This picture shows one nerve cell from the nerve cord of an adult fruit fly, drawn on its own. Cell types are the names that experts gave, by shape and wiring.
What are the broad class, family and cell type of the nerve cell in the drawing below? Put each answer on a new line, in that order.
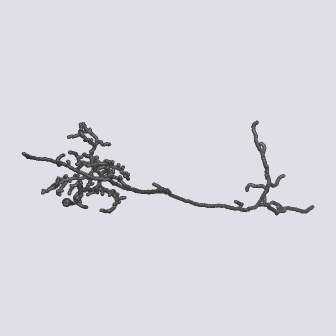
ascending neuron
hemilineage 05B
AN05B063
